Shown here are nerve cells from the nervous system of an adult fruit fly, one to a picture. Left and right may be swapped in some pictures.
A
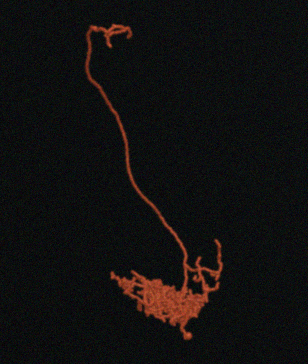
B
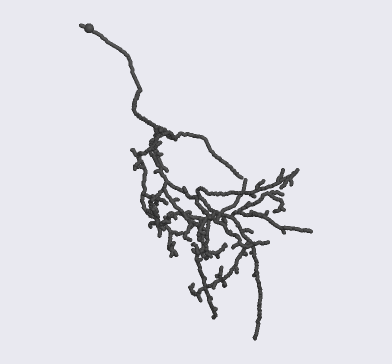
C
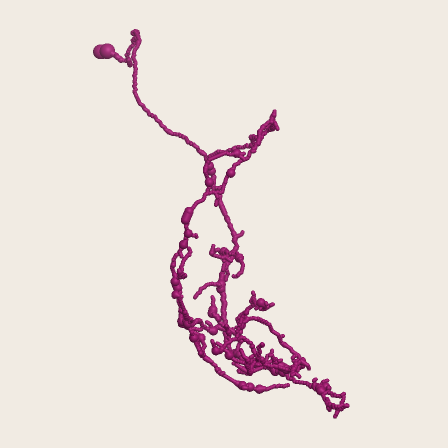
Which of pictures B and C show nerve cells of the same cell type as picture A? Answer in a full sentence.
None of them is of the same cell type.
